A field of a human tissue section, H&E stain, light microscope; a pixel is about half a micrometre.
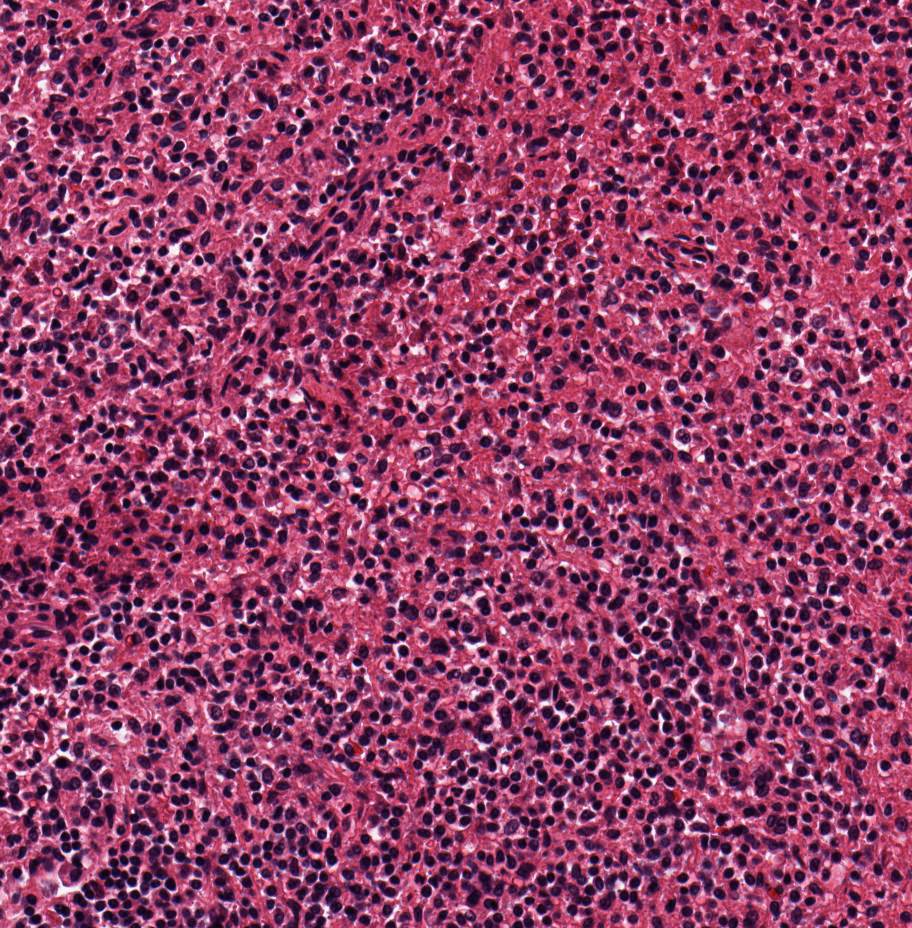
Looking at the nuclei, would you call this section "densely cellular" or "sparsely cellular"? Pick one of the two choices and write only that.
Densely cellular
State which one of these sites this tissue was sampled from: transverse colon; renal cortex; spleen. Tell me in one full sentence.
The specimen in this section was collected from the spleen.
